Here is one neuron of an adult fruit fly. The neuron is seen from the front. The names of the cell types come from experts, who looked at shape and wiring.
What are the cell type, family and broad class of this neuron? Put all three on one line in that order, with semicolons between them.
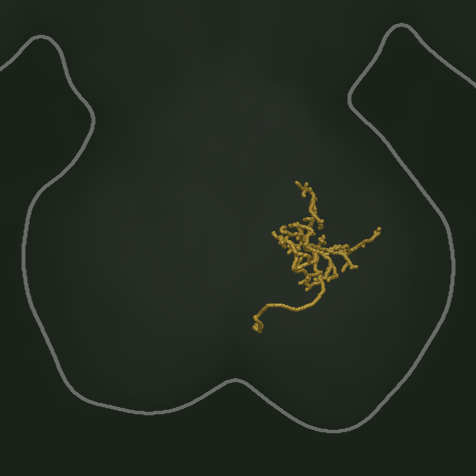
IN14A072; hemilineage 14A; nerve-cord intrinsic neuron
